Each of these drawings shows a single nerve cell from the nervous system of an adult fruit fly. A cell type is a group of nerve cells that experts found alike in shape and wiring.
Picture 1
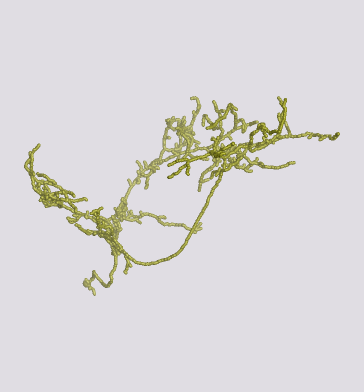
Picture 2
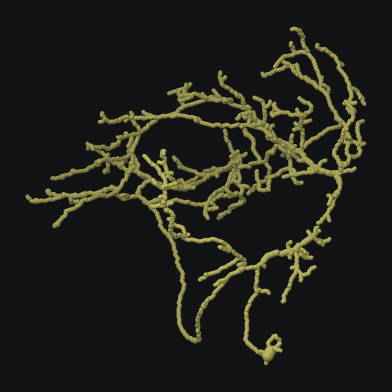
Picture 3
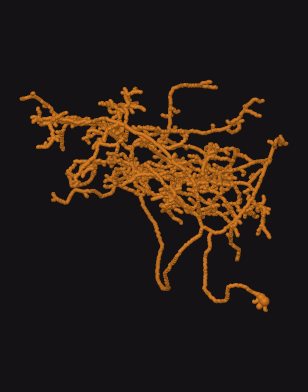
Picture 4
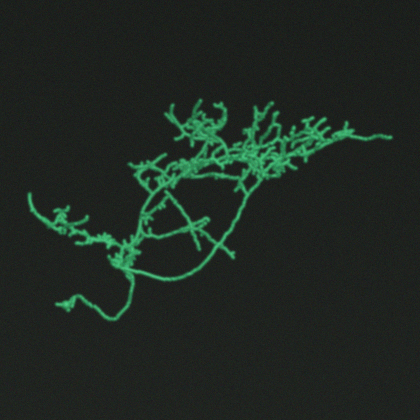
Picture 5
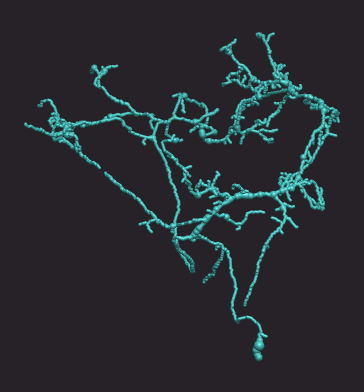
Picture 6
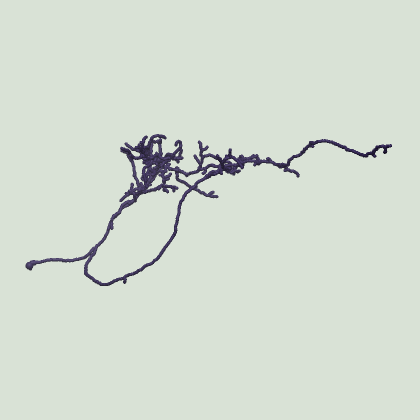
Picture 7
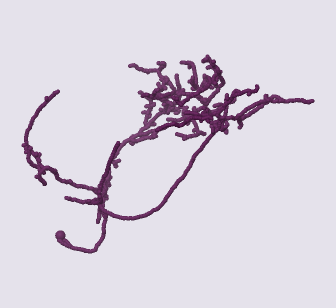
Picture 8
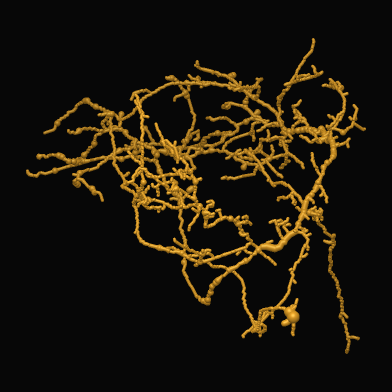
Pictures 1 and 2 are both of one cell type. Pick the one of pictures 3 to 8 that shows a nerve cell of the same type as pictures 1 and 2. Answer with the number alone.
8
